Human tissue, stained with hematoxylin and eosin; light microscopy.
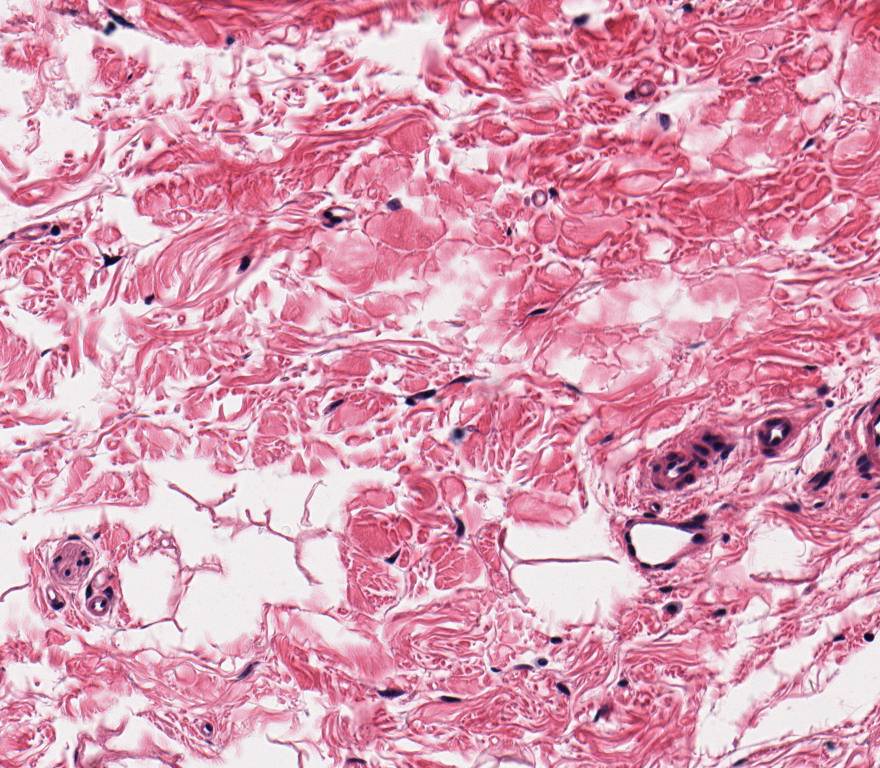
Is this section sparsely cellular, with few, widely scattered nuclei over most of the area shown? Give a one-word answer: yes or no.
Yes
